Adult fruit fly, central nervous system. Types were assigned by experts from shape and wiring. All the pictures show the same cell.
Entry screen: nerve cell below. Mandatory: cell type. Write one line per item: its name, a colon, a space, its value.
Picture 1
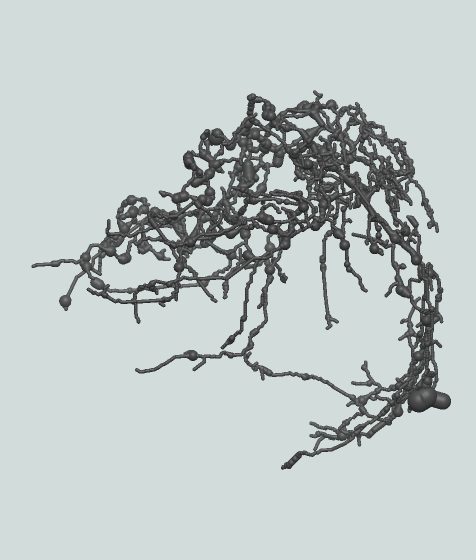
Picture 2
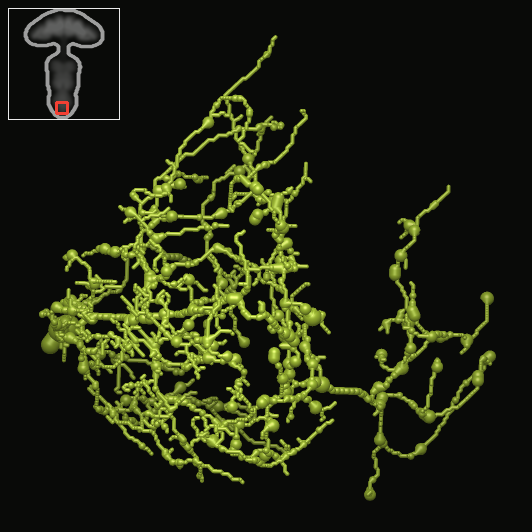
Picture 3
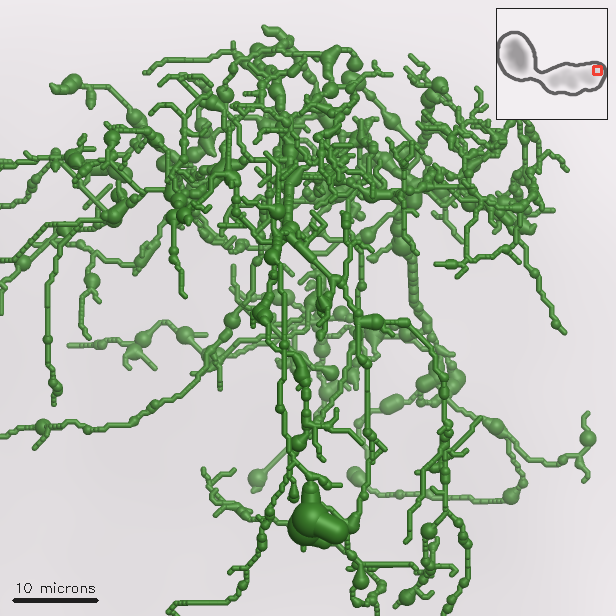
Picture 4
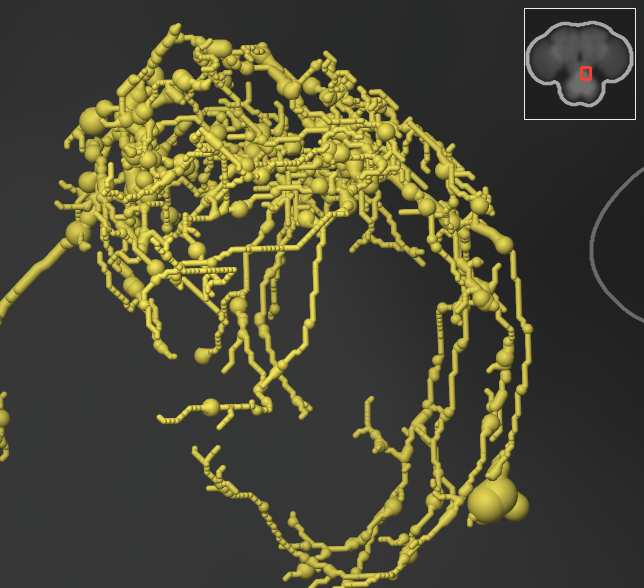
cell type: INXXX275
